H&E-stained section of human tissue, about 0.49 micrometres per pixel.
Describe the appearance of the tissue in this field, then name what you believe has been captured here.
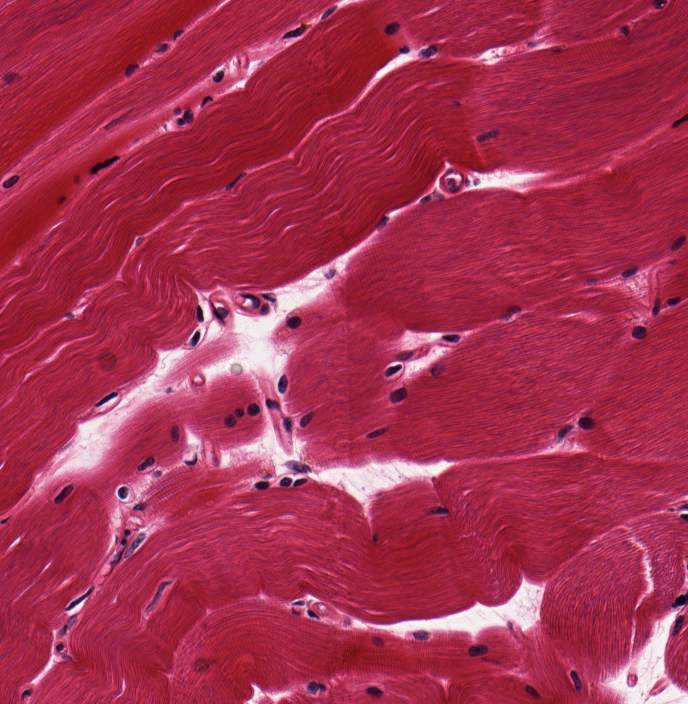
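Look inside the fibres: fine lengthwise fibrillar lines run a wavy course, in cytoplasm evenly and deeply eosin-stained pinkish-red. Dark, flattened or oval nuclei sit at fibre edges, not centres. Small vessel profiles lie in the clefts between, clearest left of centre. So: skeletal muscle.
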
